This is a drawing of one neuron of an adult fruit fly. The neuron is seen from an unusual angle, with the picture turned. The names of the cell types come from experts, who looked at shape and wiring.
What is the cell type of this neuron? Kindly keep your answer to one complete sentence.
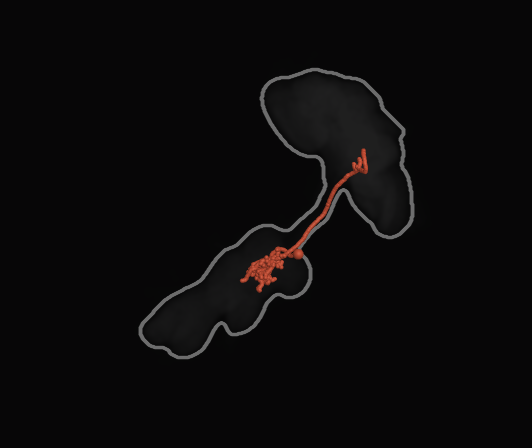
Typed by cell type, the neuron is AN08B081.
